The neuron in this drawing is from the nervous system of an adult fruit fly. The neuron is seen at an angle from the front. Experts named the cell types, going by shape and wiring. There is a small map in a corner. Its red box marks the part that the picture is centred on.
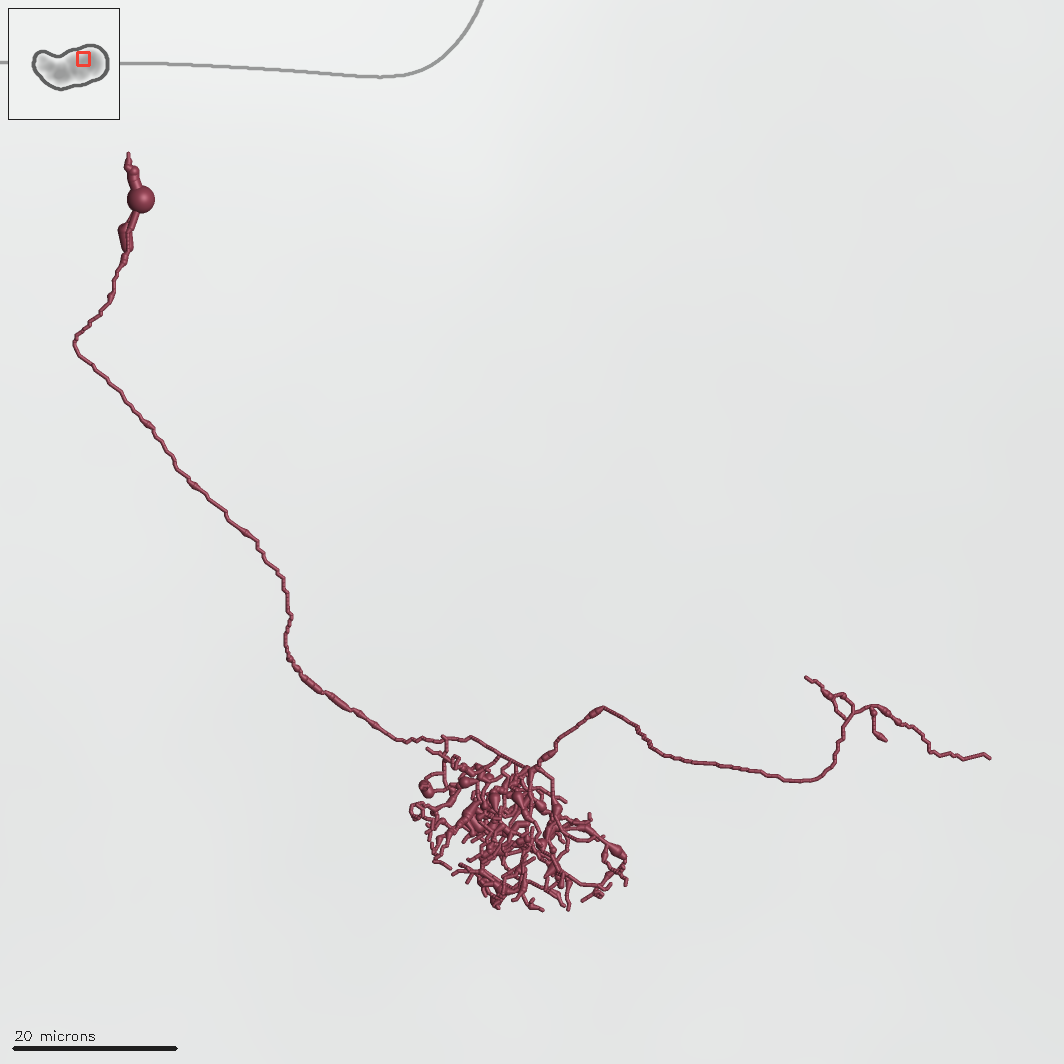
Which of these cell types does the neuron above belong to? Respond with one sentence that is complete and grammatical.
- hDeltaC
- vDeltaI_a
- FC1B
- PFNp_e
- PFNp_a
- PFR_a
The cell type that this neuron has is FC1B.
